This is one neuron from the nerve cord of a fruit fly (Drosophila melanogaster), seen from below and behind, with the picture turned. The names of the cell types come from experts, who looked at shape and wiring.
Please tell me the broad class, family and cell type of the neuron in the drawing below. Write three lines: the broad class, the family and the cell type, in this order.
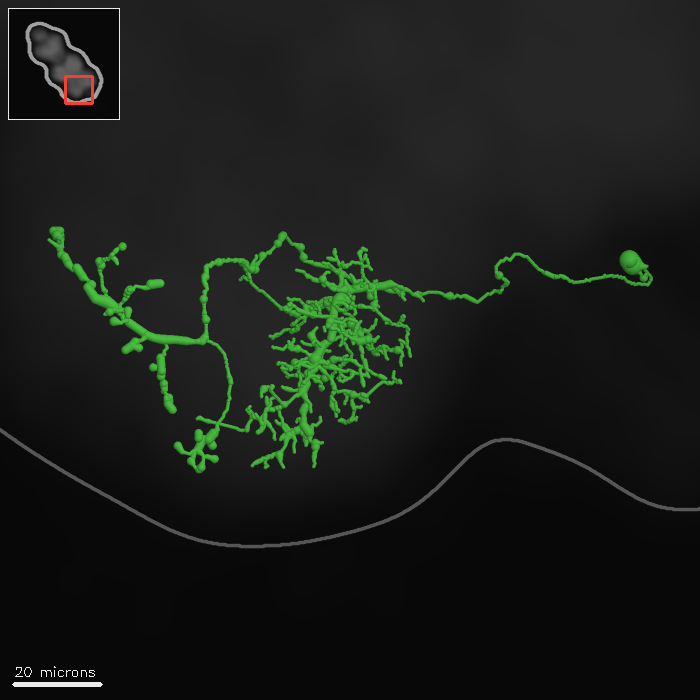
nerve-cord intrinsic neuron
hemilineage 14A
IN14A015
